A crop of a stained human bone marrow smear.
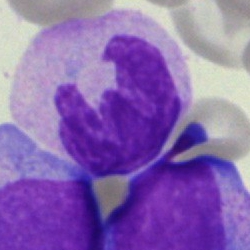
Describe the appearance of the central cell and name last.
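I'd start with the cytoplasm: it's pale lilac and forms a wide rim around the nucleus. Scattered through it are fine pinkish granules. The chromatin stains dark purple and looks fairly dense. The outline is rounded, with a smooth edge. The cell is a monocyte.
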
